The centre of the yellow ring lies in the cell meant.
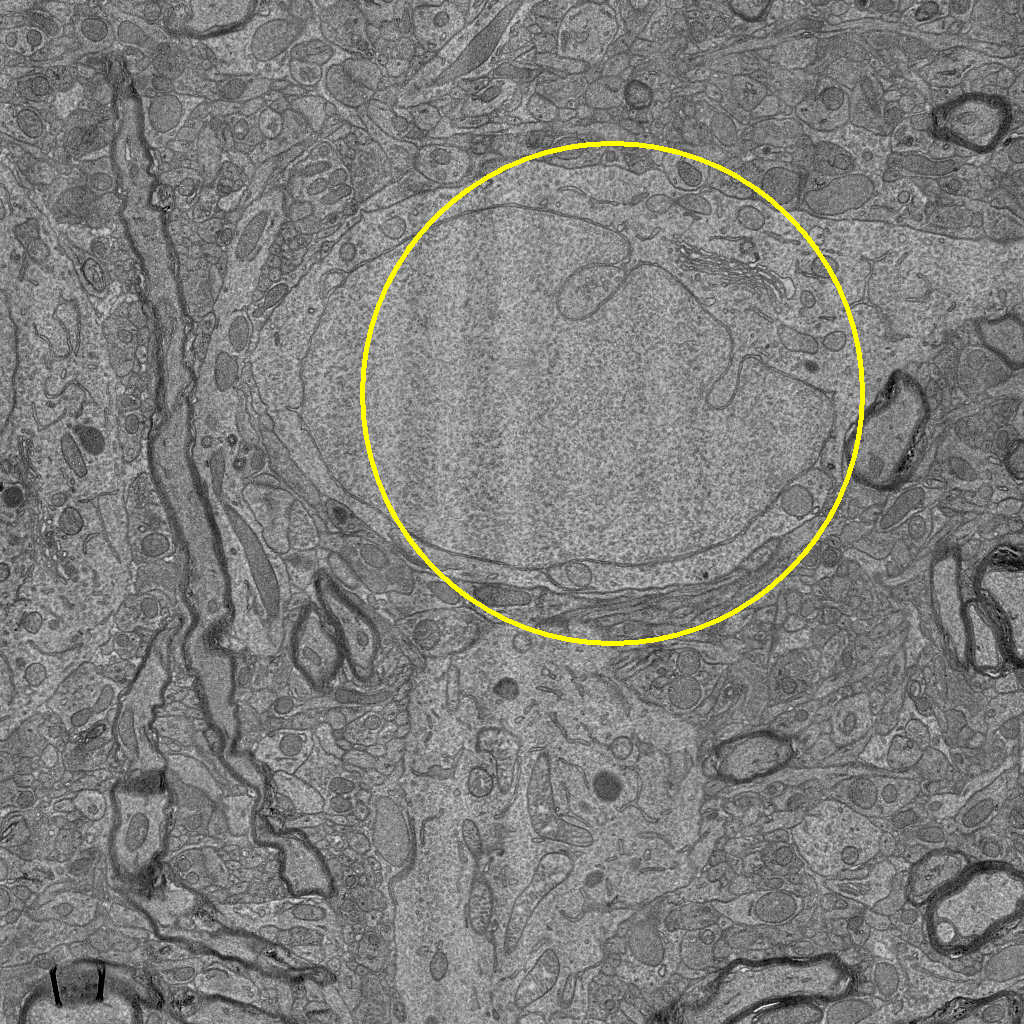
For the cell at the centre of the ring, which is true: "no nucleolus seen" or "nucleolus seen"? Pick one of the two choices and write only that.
No nucleolus seen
